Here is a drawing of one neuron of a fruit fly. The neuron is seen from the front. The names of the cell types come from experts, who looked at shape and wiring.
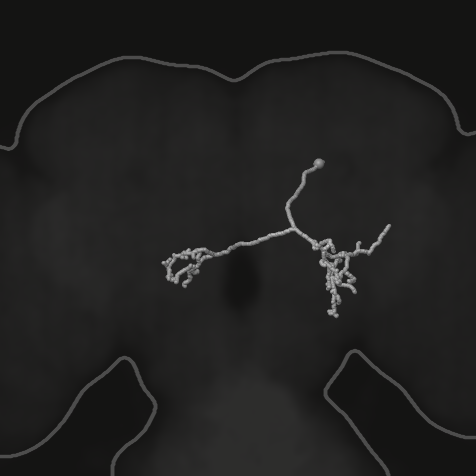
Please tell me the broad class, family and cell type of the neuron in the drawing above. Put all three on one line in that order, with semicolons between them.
central-brain intrinsic neuron; hemilineage DM6_central1; CB1914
